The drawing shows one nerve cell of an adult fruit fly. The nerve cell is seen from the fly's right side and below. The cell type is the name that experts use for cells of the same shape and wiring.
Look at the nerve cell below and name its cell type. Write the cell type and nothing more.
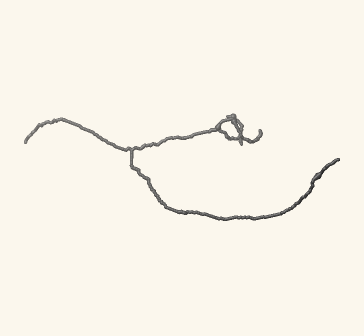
ORN_VM5d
